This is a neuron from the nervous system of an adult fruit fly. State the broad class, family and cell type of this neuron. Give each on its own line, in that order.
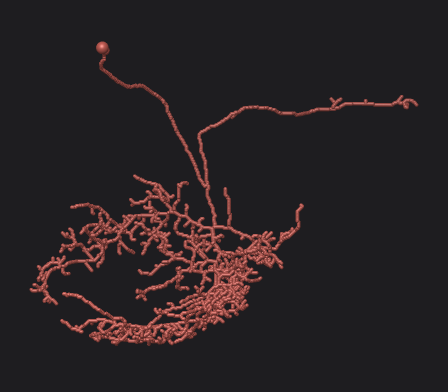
nerve-cord intrinsic neuron
hemilineage 23B
IN23B023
